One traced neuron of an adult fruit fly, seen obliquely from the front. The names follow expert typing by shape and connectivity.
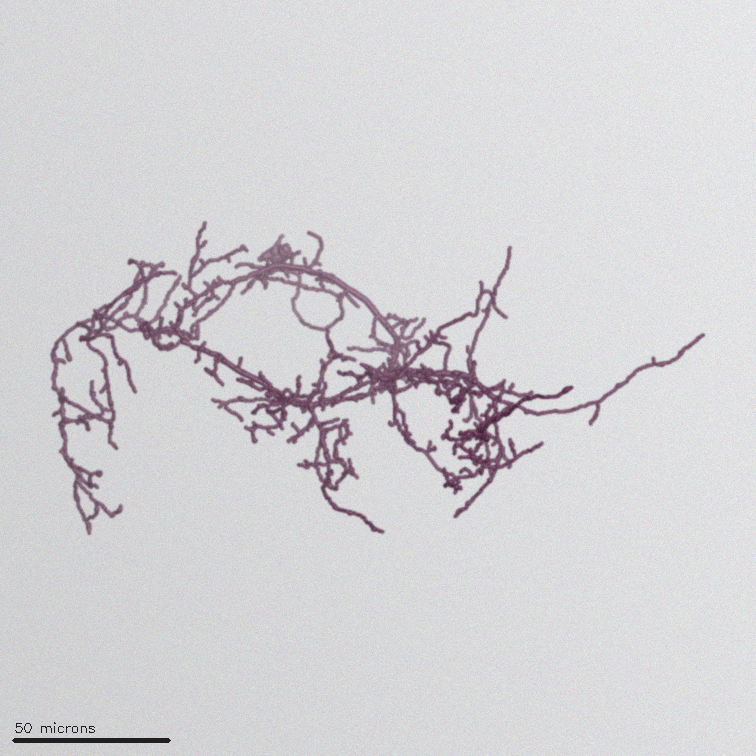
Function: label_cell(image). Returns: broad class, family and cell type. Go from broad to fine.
nerve-cord intrinsic neuron; hemilineage 03A; IN03A018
